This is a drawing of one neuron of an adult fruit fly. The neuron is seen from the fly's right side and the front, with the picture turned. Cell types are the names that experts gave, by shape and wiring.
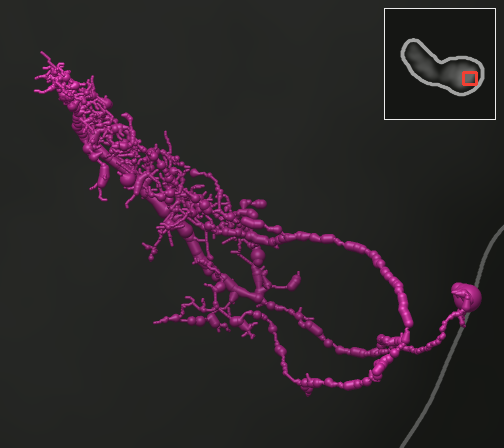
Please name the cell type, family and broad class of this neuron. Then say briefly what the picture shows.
It is of cell type AVLP282. The family is hemilineage VLPa1_lateral. Its broad class is central-brain intrinsic neuron. The picture shows dozens of branch ends. As drawn here it is wider than it is tall.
